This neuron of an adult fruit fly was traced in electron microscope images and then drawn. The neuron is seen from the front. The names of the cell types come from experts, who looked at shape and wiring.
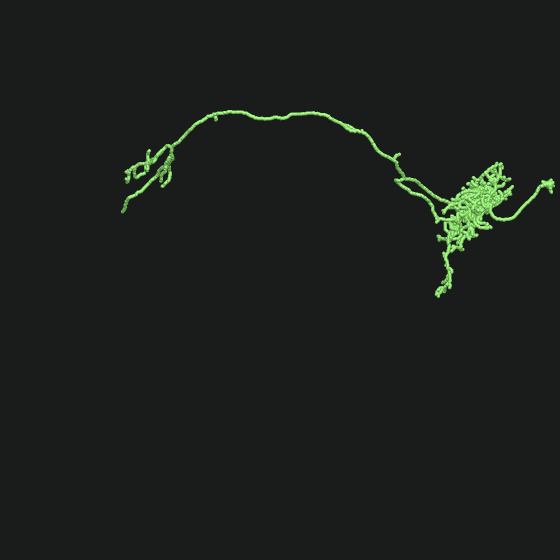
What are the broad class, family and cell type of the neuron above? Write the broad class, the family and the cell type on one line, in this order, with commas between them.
central-brain intrinsic neuron, hemilineage VLPl4_dorsal, LH004m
